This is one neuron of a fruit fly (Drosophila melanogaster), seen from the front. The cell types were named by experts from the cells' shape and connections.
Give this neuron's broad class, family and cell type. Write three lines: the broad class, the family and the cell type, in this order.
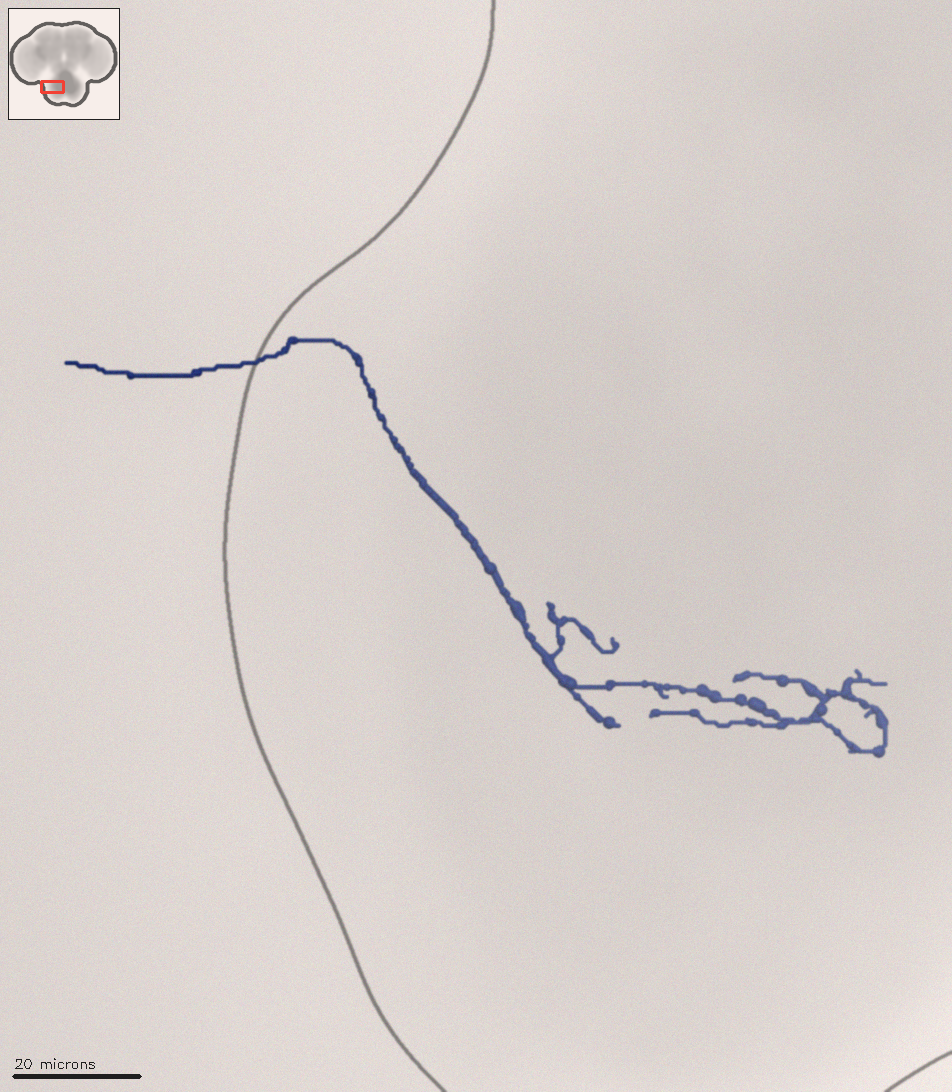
sensory neuron entering the nerve cord
class gustatory
WG3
